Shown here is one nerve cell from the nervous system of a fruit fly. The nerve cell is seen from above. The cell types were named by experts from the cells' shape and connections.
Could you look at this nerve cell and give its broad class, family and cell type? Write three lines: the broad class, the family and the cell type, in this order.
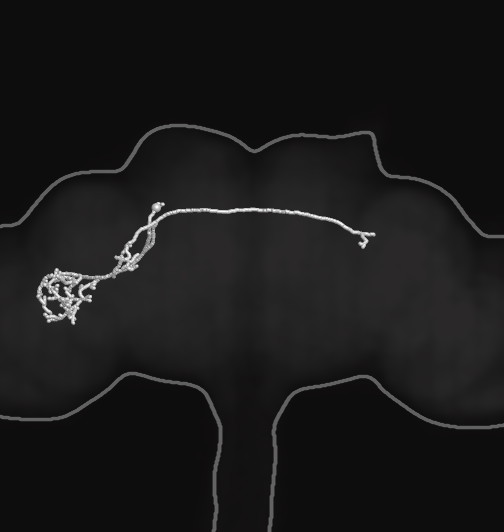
central-brain intrinsic neuron
hemilineage LHd1
LHAD3a10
